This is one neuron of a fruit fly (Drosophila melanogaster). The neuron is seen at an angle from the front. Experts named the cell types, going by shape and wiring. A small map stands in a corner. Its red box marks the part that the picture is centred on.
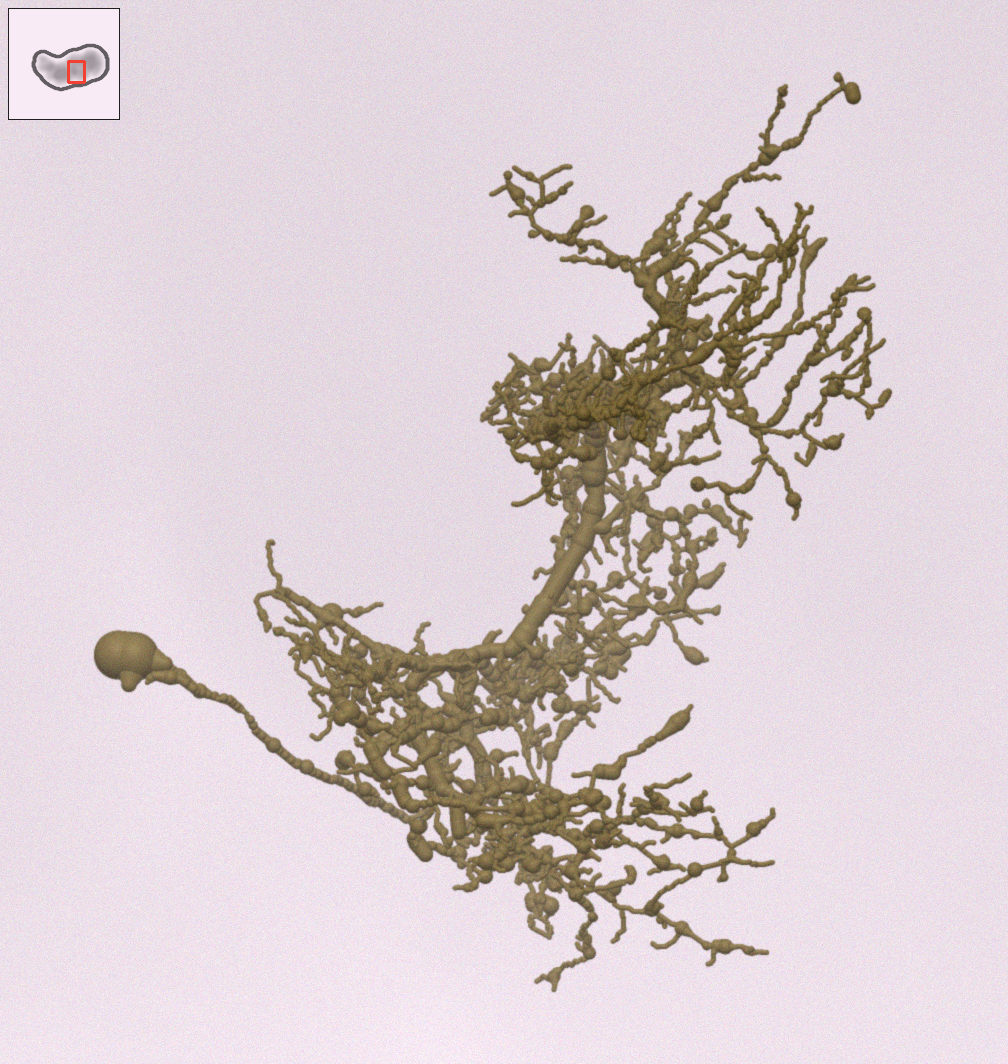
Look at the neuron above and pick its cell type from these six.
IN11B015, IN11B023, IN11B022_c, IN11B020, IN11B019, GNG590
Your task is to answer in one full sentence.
With respect to cell type, this neuron is GNG590.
